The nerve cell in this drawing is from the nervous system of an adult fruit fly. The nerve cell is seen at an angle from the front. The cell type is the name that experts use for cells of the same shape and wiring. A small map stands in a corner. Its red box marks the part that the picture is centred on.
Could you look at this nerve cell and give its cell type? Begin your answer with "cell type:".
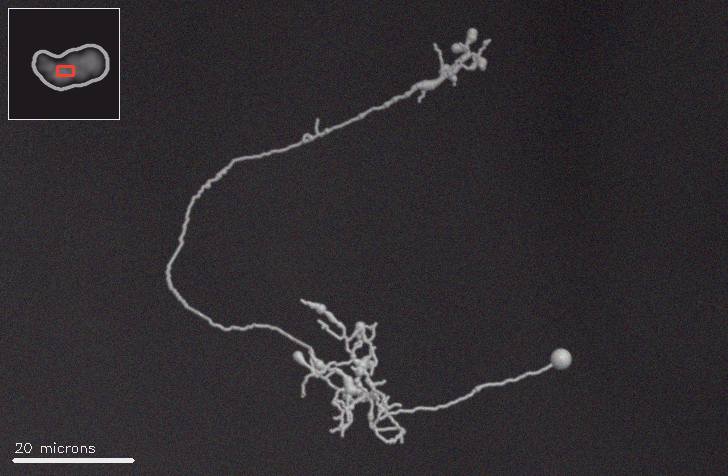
cell type: Tm5b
